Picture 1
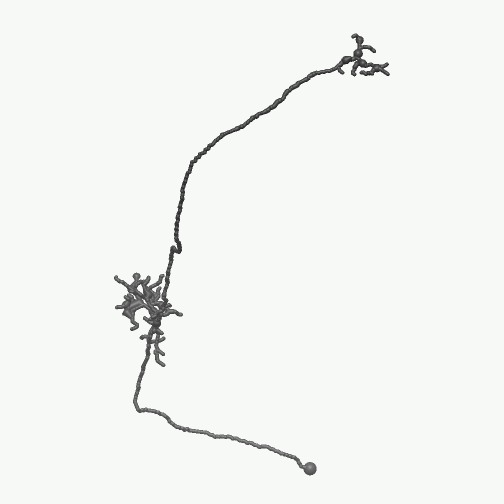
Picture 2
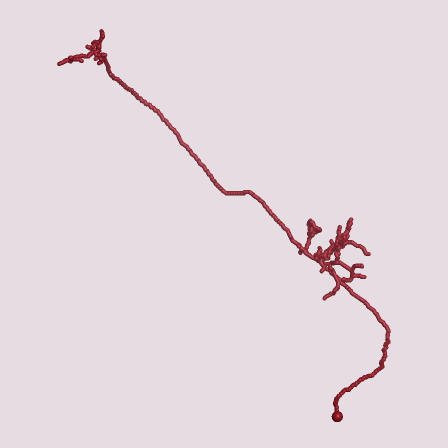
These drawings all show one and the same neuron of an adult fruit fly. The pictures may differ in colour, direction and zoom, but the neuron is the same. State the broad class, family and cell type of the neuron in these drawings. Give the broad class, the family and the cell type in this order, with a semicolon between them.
optic-lobe intrinsic neuron; Tm; Tm29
